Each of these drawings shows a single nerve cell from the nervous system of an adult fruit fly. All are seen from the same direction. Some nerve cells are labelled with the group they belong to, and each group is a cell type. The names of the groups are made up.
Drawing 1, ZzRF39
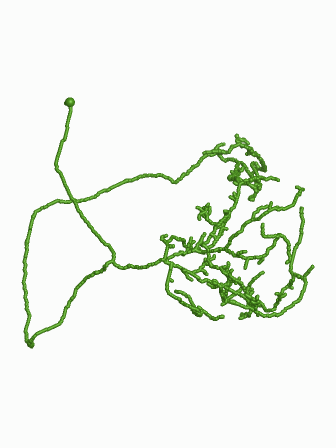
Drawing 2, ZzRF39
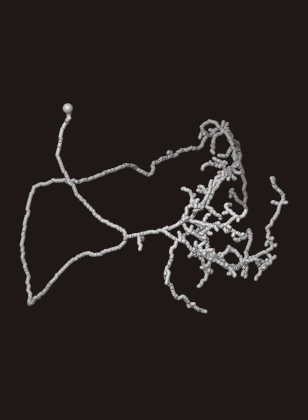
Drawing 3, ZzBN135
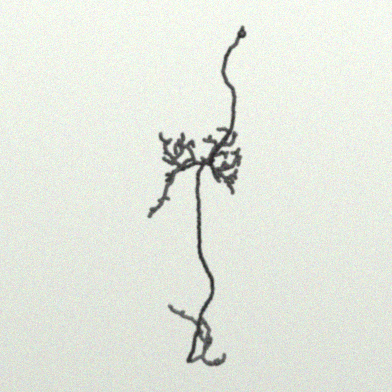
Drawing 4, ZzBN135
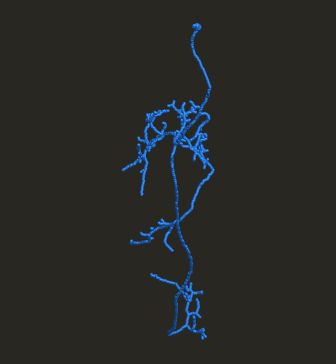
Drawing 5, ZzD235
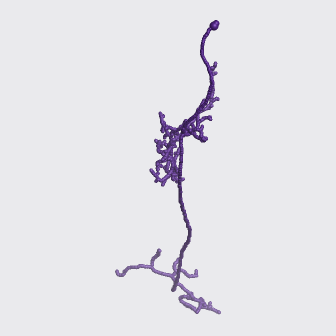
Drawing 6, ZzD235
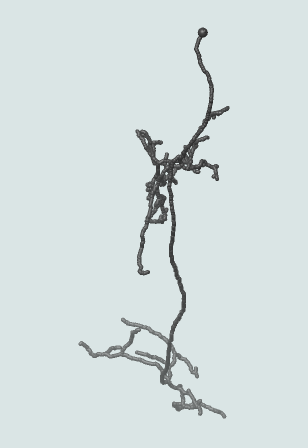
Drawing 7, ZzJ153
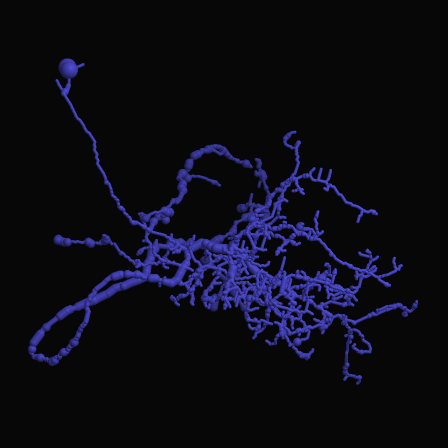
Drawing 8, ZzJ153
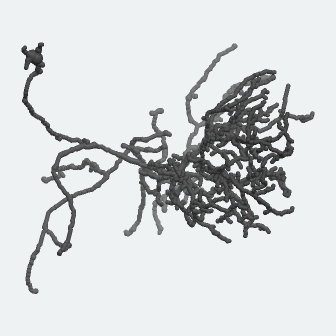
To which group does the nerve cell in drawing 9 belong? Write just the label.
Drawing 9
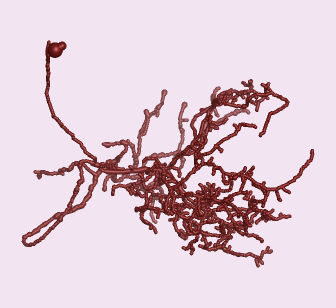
ZzJ153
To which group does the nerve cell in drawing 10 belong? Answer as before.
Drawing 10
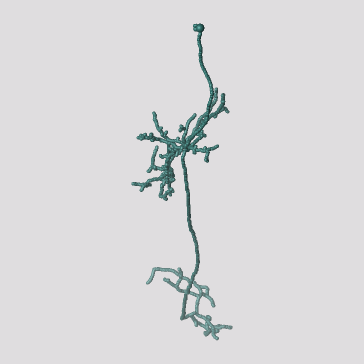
ZzD235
